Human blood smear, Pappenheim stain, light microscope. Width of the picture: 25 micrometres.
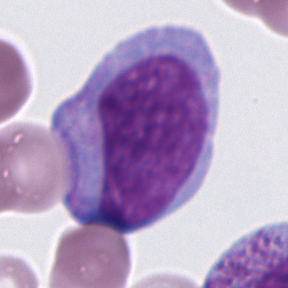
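An atypical promyelocyte sits in the middle of this peripheral blood smear. Its chromatin is finely stippled and fairly even, with no heavy dark clumps. The cytoplasm's a pale greyish blue, widest on the left side of the nucleus. You won't find any granules in it, and there are no vacuoles either.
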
